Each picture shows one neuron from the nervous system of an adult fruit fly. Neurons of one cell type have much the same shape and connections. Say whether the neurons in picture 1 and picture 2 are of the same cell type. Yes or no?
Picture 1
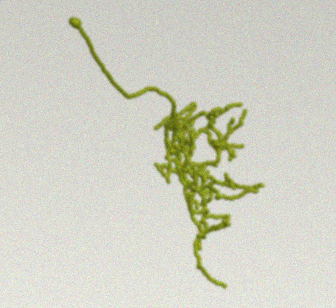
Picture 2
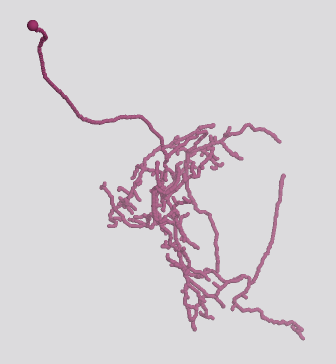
no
